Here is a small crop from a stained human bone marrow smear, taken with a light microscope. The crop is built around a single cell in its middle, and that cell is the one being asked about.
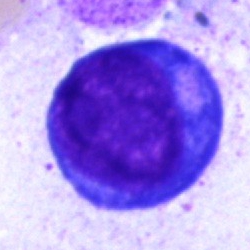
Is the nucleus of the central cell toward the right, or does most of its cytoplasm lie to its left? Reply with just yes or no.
No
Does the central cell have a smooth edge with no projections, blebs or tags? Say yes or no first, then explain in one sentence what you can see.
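Yes. The cell outline is round and smooth.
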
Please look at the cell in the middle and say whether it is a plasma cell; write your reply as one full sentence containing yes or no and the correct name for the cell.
No, the cell at the center of this crop is a proerythroblast instead of a plasma cell.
